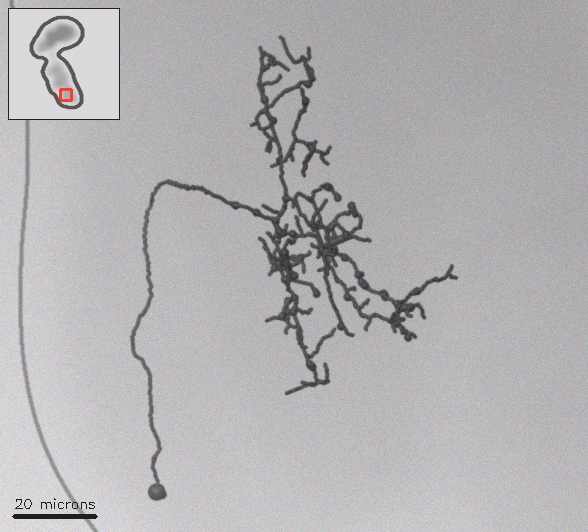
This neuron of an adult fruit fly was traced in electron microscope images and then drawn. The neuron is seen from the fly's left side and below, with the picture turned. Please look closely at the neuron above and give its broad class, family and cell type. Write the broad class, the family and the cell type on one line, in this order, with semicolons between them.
nerve-cord intrinsic neuron; hemilineage 14A; IN14A097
